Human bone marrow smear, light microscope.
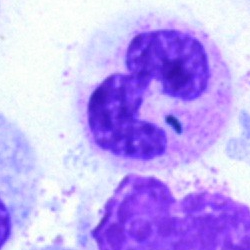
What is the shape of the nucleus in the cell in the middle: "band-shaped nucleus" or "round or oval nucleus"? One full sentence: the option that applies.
The nucleus takes the form of a curved band with no separate lobes.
